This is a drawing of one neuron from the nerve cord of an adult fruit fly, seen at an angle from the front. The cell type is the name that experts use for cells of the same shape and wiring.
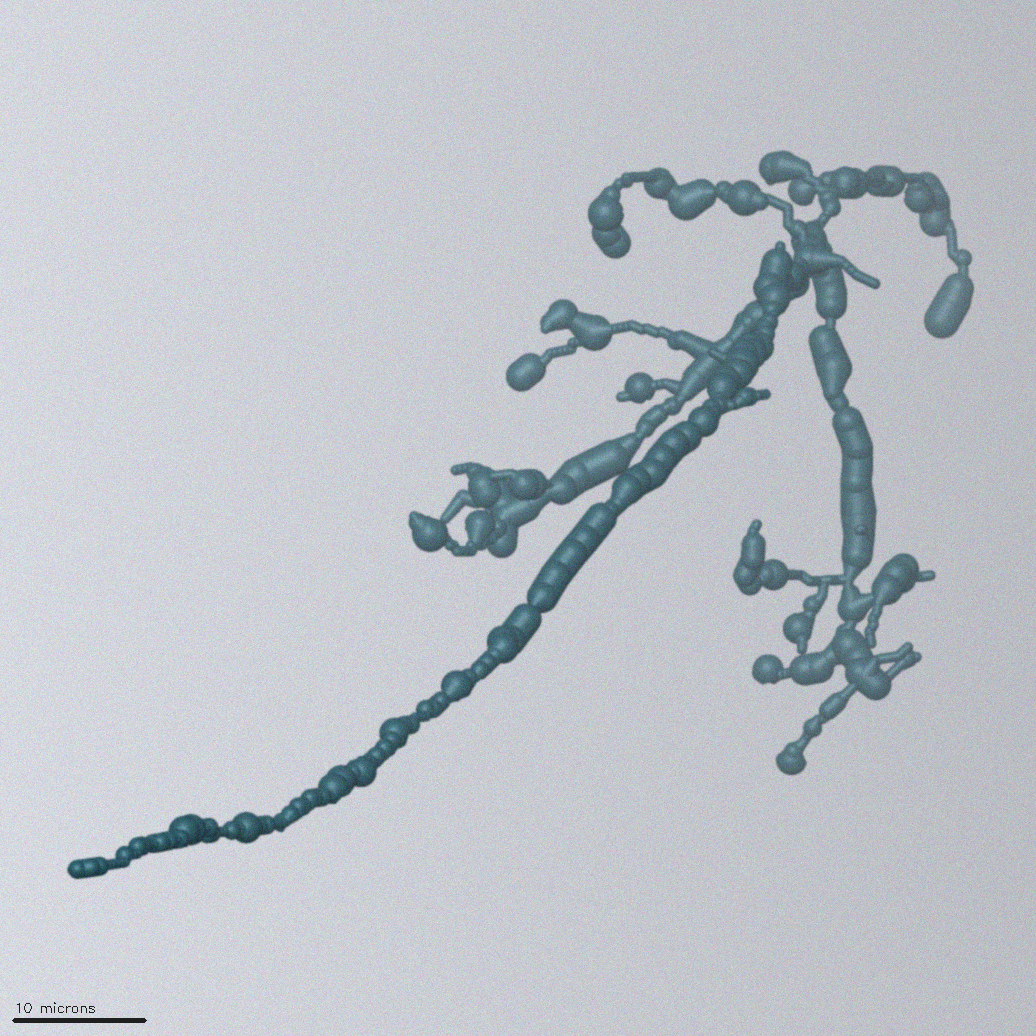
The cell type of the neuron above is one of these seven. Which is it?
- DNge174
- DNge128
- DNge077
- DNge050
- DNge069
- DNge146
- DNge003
DNge146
